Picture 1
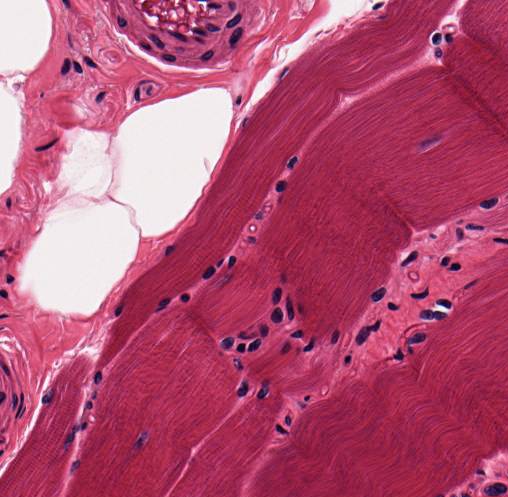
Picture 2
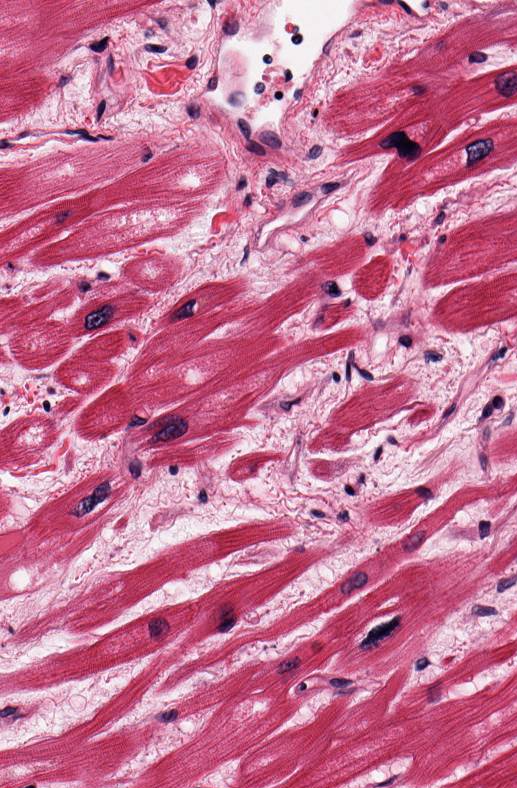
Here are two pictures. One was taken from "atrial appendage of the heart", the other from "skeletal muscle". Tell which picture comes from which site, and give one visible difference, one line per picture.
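The field in picture 1 comes from the skeletal muscle. The muscle fibre nuclei are flattened and lie at the edges of the fibres rather than in their centres.
The field in picture 2 comes from the atrial appendage of the heart. The muscle cell nuclei lie centrally within the fibres, one to a cell.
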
